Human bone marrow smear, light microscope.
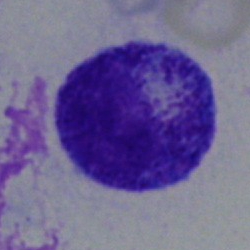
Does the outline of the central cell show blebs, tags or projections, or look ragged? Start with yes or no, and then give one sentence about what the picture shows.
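No. The cell outline is round and smooth.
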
